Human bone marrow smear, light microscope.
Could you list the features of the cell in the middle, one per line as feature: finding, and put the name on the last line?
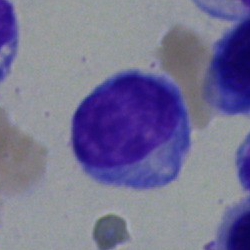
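Outline: a smooth oval, without surface projections
Cytoplasm: widest rim at the lower right
Pale zone: in the cytoplasm beside the nucleus, lower right
Granules: none visible
Verdict: lymphocyte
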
